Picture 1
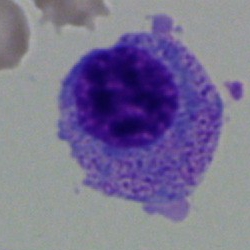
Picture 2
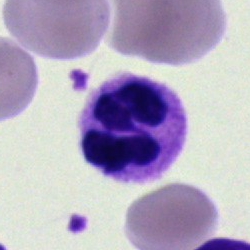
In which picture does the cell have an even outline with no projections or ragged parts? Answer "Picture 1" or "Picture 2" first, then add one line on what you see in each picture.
Picture 2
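What picture 1 shows: Small pale blebs project from the cell's top and bottom edges.
What picture 2 shows: The cell has a round, smooth outline.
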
